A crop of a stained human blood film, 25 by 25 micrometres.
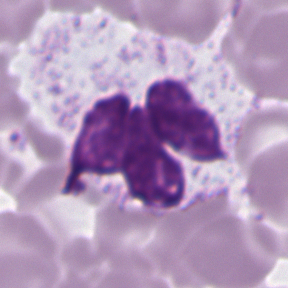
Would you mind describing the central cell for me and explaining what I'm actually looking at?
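The cell has an irregular, angular outline rather than a round one. Its nucleus is divided into three separate lobes, and no nucleoli are visible within it. Many fine lilac granules are scattered through the cytoplasm. This cell is a segmented neutrophil.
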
